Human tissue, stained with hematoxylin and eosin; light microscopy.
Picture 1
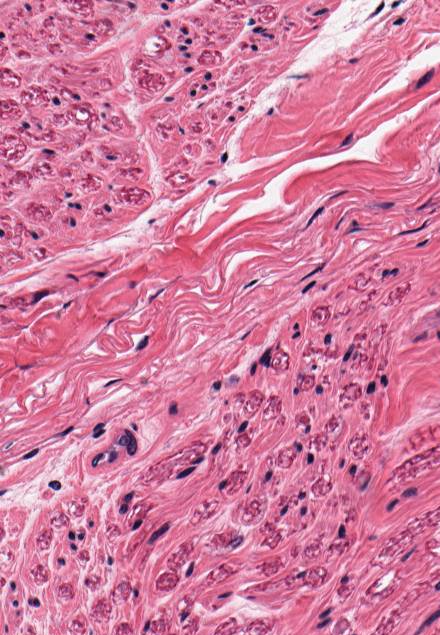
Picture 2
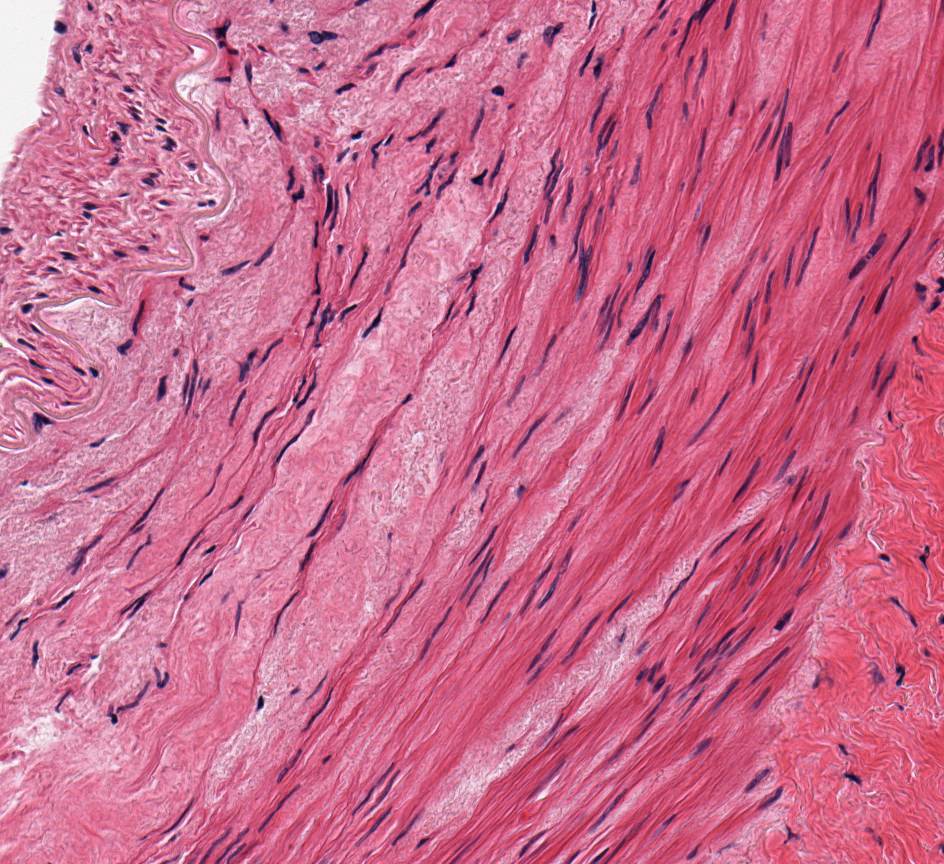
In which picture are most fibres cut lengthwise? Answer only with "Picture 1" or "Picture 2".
Picture 2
